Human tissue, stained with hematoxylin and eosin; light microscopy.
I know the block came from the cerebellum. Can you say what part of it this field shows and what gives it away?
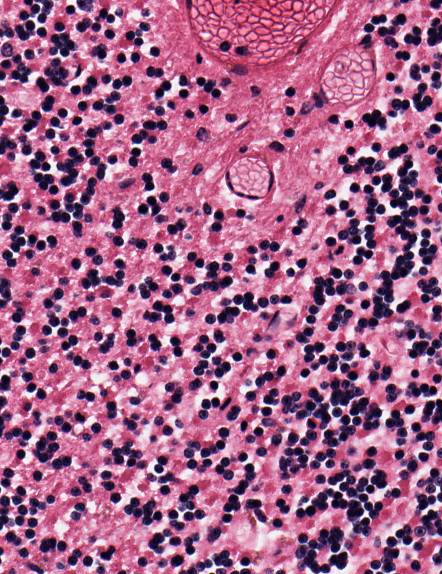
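You're in the granular layer here. Small round nuclei, uniformly dark with very little cytoplasm around them, crowd the middle and lower parts of the field.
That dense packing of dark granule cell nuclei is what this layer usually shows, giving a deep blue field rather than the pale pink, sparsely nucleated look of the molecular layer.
Between the nuclei the material is pink and finely fibrillar. Near the top you'll see a paler pink zone with fewer nuclei.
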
